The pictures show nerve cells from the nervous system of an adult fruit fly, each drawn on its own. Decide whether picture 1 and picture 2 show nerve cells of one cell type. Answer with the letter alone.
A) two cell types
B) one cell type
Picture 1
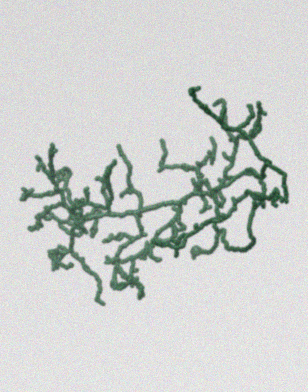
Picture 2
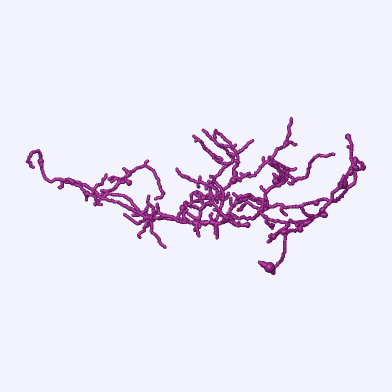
B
